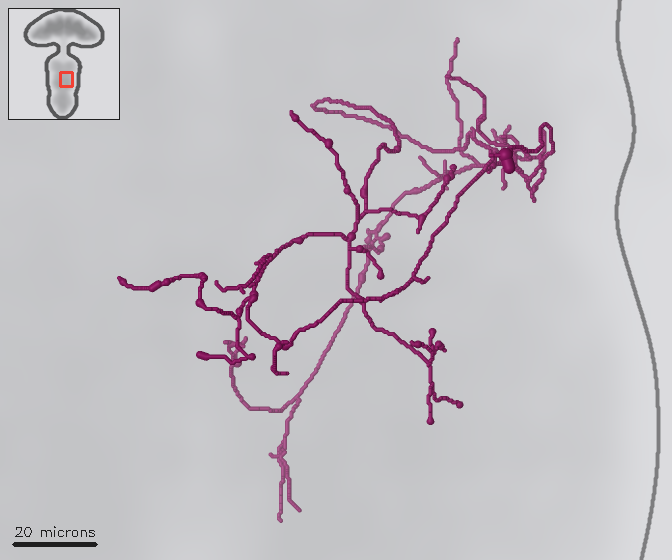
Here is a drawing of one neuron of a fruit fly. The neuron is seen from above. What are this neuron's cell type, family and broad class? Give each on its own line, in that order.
IN17A113
hemilineage 17A
nerve-cord intrinsic neuron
